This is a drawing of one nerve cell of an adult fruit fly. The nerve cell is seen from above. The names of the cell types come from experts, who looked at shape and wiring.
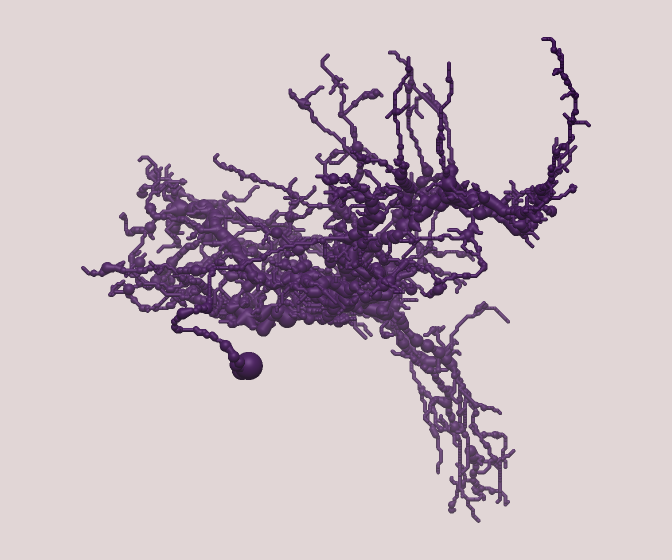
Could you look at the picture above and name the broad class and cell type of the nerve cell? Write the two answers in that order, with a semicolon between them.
central-brain intrinsic neuron; PS265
